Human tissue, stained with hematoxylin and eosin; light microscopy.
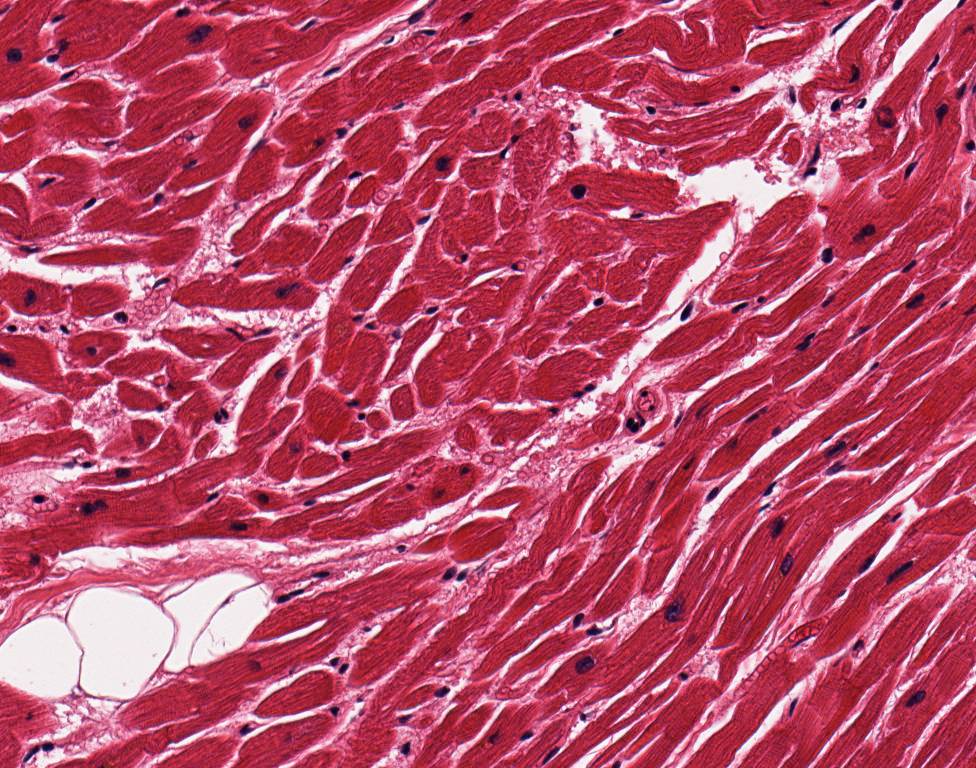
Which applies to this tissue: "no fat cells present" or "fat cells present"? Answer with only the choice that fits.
Fat cells present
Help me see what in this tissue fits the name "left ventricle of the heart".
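This is the left ventricle of the heart.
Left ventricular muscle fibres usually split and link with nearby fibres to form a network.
Here too, some fibres branch and join neighbouring fibres rather than running as separate unbranched cylinders.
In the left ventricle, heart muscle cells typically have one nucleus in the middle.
Likewise, each fibre here holds a single oval central nucleus. Upper left and centre, fibres are cut obliquely or across, as short rounded or irregular profiles. Small, dark, elongated interstitial cell nuclei lie between the fibres.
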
